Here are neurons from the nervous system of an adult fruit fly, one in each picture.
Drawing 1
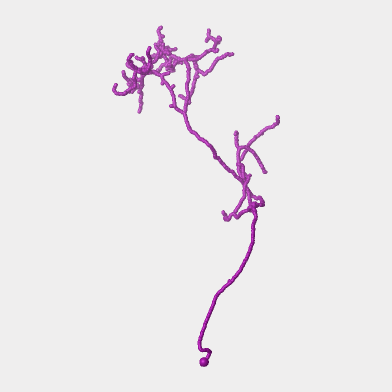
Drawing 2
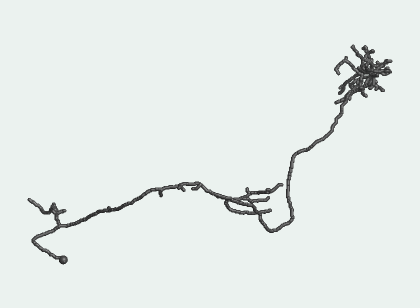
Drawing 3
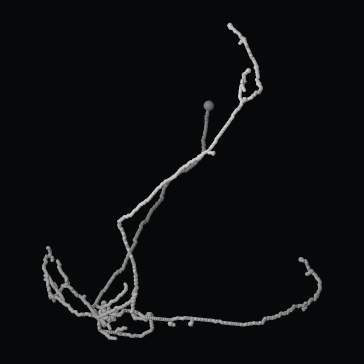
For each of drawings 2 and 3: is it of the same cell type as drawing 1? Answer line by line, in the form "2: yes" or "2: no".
2: yes
3: no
